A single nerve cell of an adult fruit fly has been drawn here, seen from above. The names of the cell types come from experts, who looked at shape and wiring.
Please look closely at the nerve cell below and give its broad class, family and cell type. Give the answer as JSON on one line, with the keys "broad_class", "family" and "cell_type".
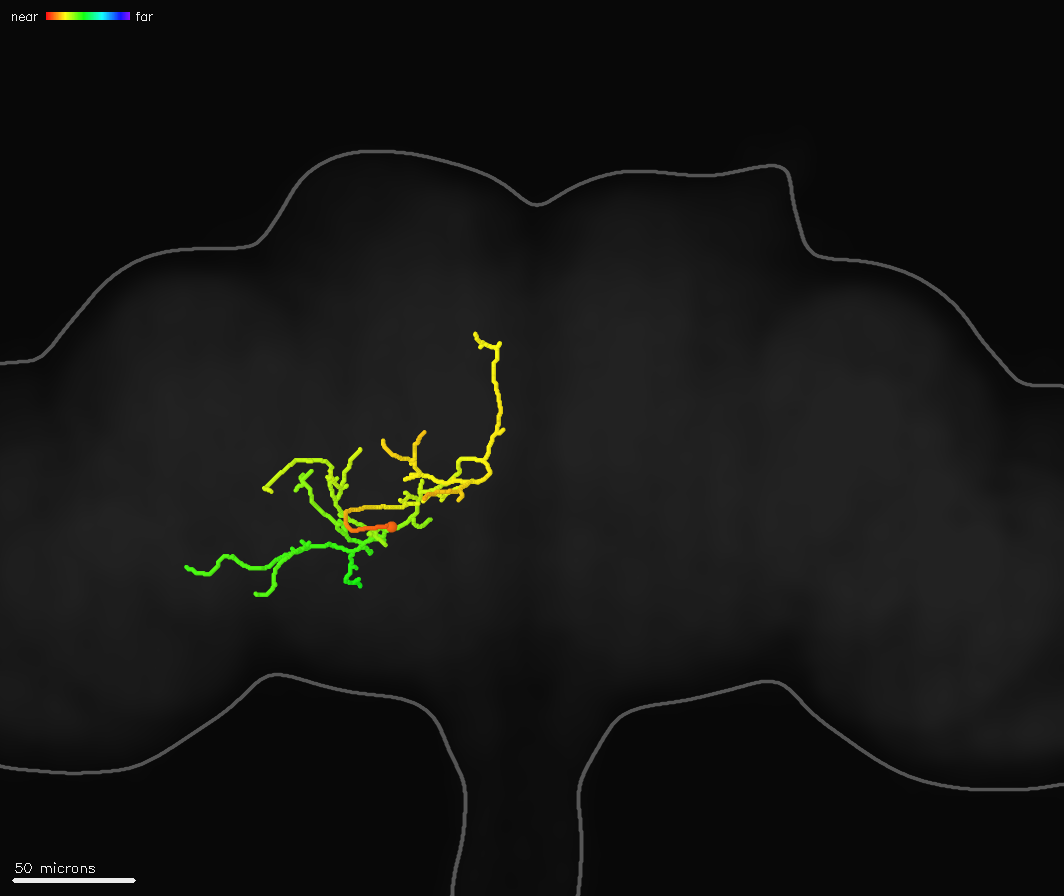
{"broad_class": "central-brain intrinsic neuron", "family": "hemilineage CLp1", "cell_type": "SMP428_b"}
